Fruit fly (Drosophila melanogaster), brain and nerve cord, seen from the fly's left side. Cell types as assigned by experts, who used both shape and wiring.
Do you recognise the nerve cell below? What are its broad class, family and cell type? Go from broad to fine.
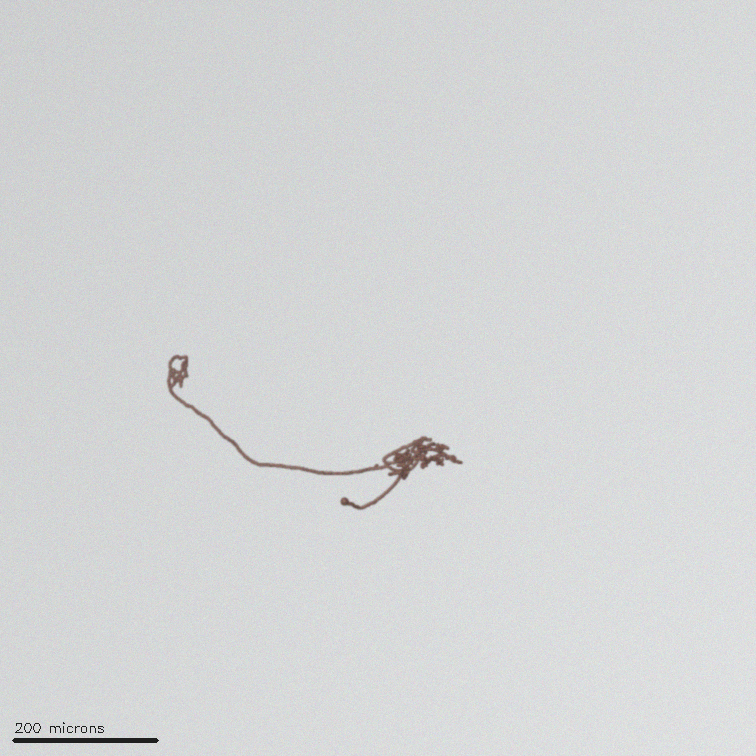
ascending neuron; hemilineage 07B; AN07B082_b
